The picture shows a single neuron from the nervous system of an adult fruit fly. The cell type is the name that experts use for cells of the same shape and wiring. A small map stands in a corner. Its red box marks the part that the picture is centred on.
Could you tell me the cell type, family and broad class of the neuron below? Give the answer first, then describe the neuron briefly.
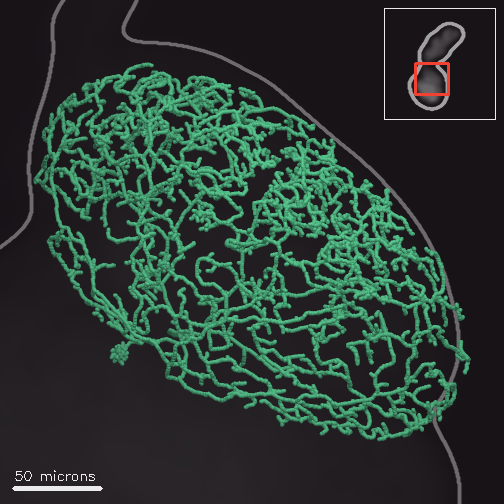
It is of cell type Mi19. Its family is Mi. This is an optic-lobe intrinsic neuron. By the scale bar it is about 250 microns wide in this view. The picture shows more than a hundred branch ends.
